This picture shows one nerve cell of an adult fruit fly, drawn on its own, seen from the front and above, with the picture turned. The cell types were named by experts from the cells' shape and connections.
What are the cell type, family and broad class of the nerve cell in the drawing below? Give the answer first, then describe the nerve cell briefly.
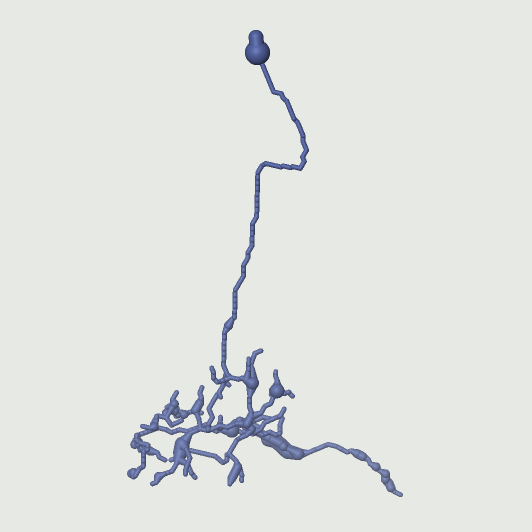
It is of cell type Cm2. Its family is Cm. This is an optic-lobe intrinsic neuron. The cell body can be seen at the top of the picture. As drawn here it is taller than it is wide.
